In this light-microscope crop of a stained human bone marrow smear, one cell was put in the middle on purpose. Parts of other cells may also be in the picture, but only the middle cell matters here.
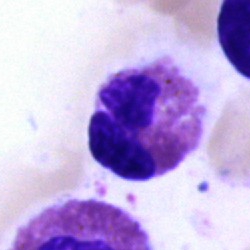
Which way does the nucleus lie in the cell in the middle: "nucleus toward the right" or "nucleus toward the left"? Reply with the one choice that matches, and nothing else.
Nucleus toward the left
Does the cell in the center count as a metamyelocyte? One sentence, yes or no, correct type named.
No, the central cell is an eosinophil; it should not be labelled a metamyelocyte.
